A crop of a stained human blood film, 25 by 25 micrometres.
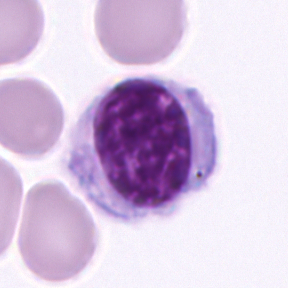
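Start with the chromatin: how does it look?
Coarse and clumped, with paler streaks between dark purple masses.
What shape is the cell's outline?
Irregular, with a ragged edge at the lower left.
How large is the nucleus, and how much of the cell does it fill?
It is oval, about 11 by 8 micrometres, and fills about 60% of the area of a cell about 13 micrometres across.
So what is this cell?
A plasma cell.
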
